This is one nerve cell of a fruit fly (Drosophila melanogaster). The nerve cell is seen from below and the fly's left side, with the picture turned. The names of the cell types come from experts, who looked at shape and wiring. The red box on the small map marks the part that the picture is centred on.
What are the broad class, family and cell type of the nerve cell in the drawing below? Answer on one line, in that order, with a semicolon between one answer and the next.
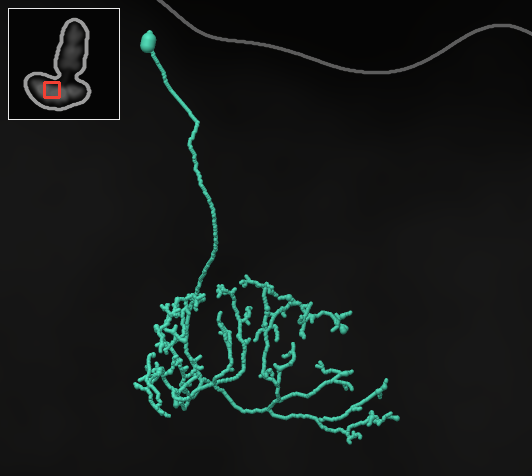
central-brain intrinsic neuron; hemilineage DM6_dorso_medial; FB5S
